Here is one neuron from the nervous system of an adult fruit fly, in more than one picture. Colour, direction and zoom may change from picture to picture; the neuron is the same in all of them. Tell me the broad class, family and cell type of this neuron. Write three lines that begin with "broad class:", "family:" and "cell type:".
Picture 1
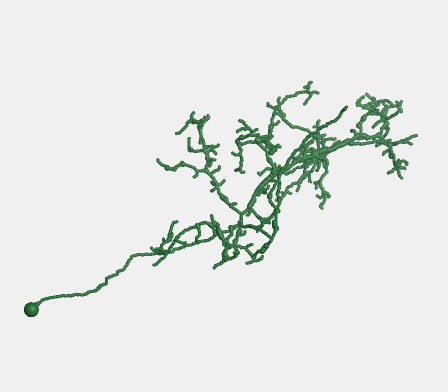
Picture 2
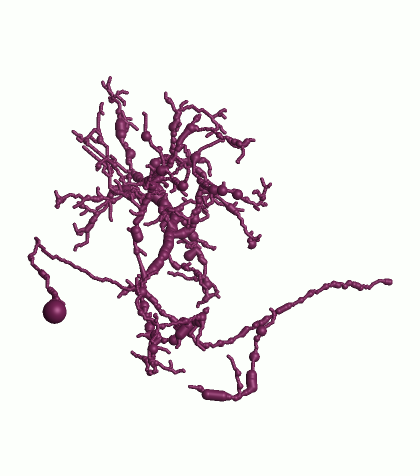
broad class: nerve-cord intrinsic neuron
family: hemilineage 20A.22A
cell type: IN20A.22A036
